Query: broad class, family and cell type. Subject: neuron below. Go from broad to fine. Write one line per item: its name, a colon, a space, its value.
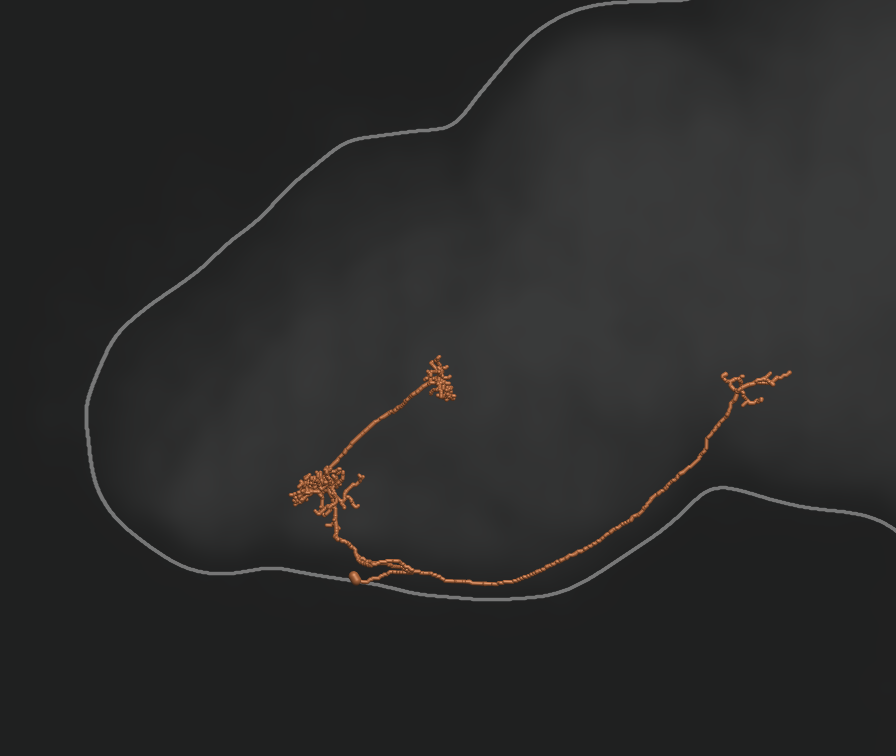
broad class: visual projection neuron
family: LLPC
cell type: LLPC1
